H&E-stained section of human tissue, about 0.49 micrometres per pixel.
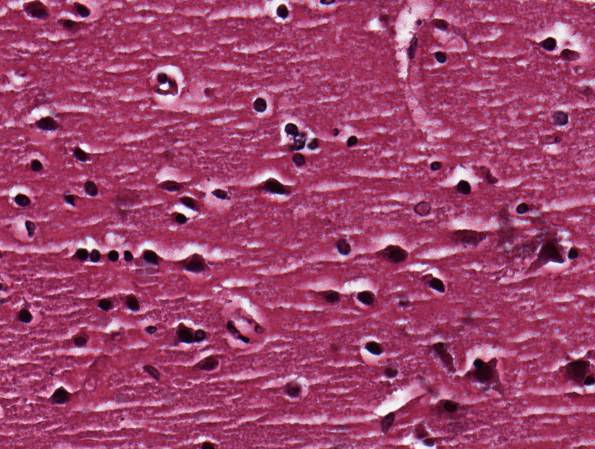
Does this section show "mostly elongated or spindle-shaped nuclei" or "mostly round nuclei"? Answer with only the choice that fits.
Mostly round nuclei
